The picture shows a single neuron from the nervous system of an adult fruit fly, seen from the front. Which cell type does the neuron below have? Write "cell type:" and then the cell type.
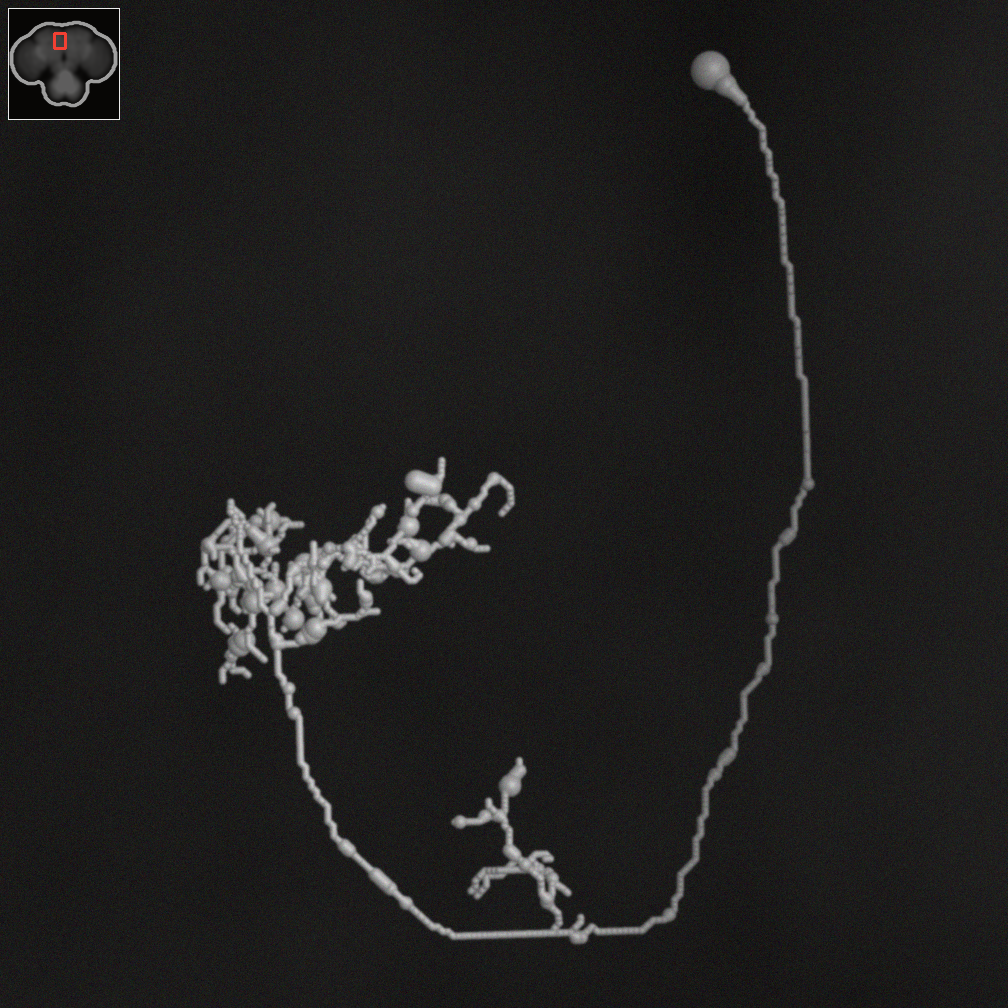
cell type: vDeltaD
